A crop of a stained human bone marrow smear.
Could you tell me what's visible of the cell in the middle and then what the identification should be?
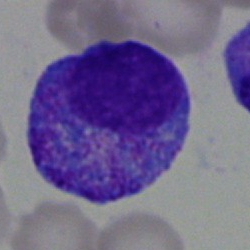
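Start with the nucleus: it sits in the upper part of the cell, and its chromatin stains deep purple. Now look below it, where the cytoplasm makes a broad crescent scattered with fine purple granules. What you're looking at is a promyelocyte.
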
